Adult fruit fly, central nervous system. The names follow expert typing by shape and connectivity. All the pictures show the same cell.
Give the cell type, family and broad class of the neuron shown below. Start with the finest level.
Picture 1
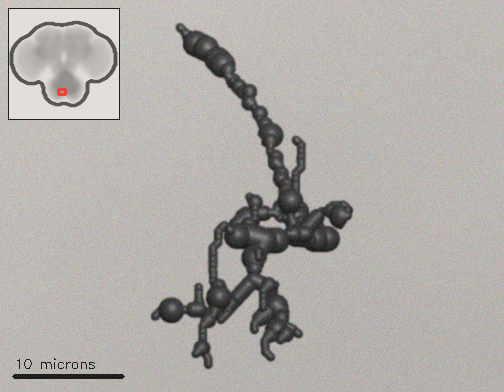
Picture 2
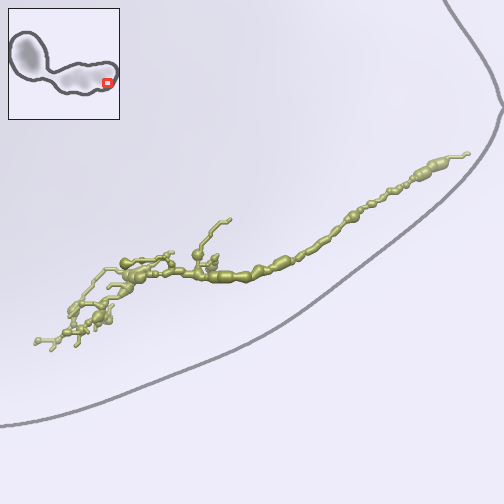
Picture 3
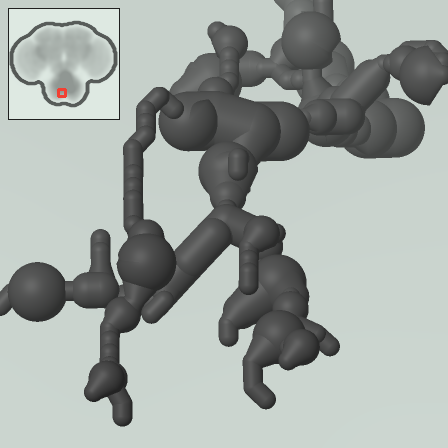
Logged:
SNta26; class mechanosensory tactile; sensory neuron entering the nerve cord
